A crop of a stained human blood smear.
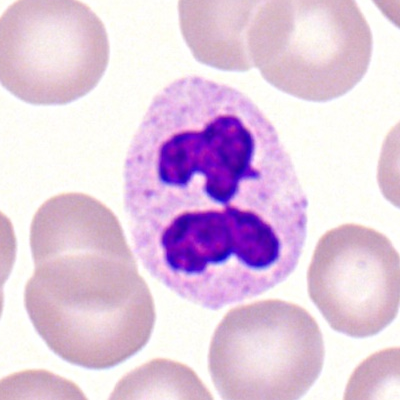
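Segmented neutrophil with a nucleus divided into two lobes, which lie one above the other. Its chromatin is dark purple and coarsely clumped. Fine lilac granules are scattered throughout the cytoplasm.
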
